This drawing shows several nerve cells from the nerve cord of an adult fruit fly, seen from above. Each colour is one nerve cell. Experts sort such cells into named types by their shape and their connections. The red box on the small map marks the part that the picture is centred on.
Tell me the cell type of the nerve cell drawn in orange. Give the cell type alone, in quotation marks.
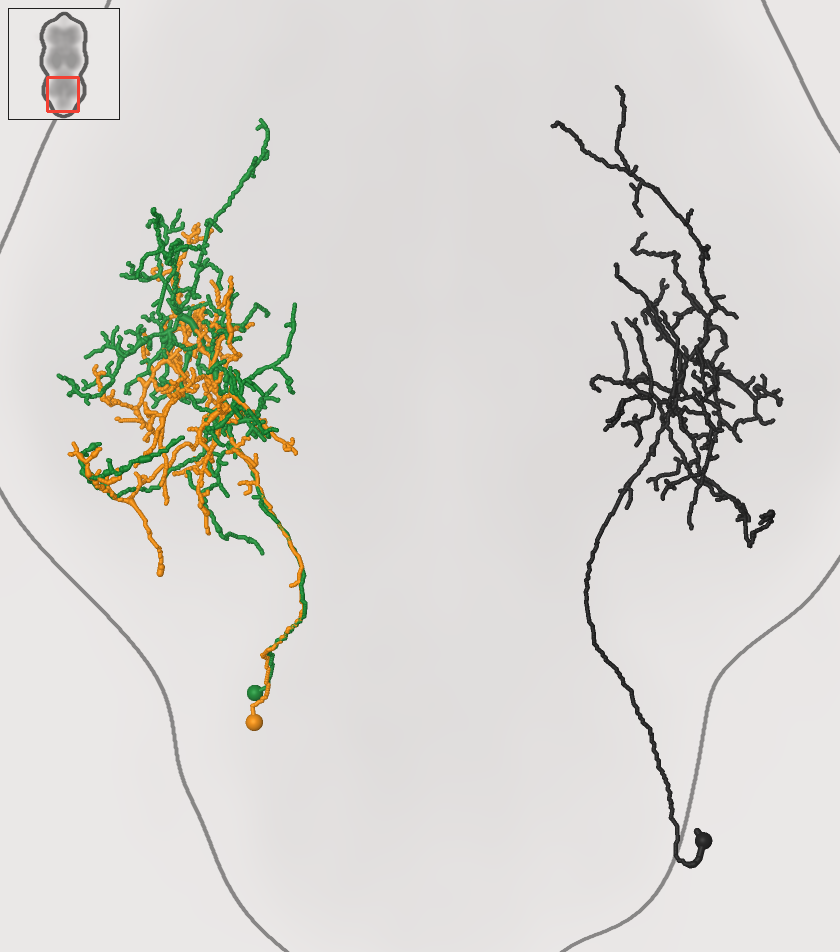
"IN20A.22A067"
